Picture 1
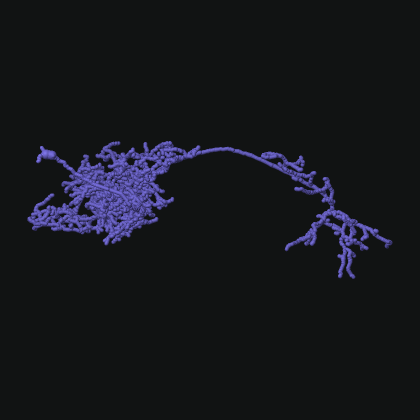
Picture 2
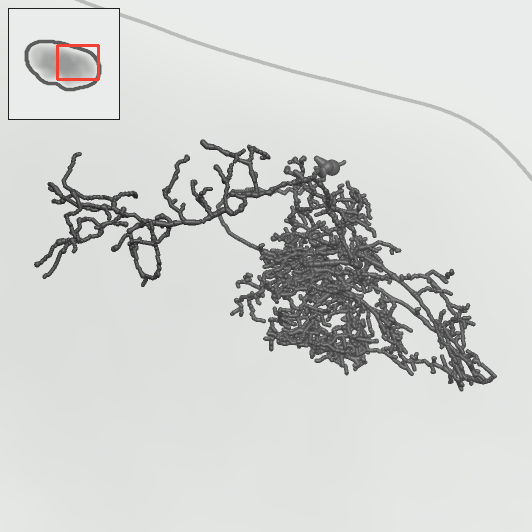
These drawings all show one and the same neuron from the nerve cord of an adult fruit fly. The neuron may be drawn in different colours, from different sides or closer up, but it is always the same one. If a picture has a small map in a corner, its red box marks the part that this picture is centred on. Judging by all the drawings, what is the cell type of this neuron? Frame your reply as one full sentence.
The cell type to which this neuron belongs is INXXX215.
